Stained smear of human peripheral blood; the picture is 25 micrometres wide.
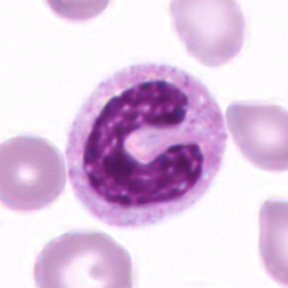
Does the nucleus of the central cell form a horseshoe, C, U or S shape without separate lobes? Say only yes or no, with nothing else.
Yes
